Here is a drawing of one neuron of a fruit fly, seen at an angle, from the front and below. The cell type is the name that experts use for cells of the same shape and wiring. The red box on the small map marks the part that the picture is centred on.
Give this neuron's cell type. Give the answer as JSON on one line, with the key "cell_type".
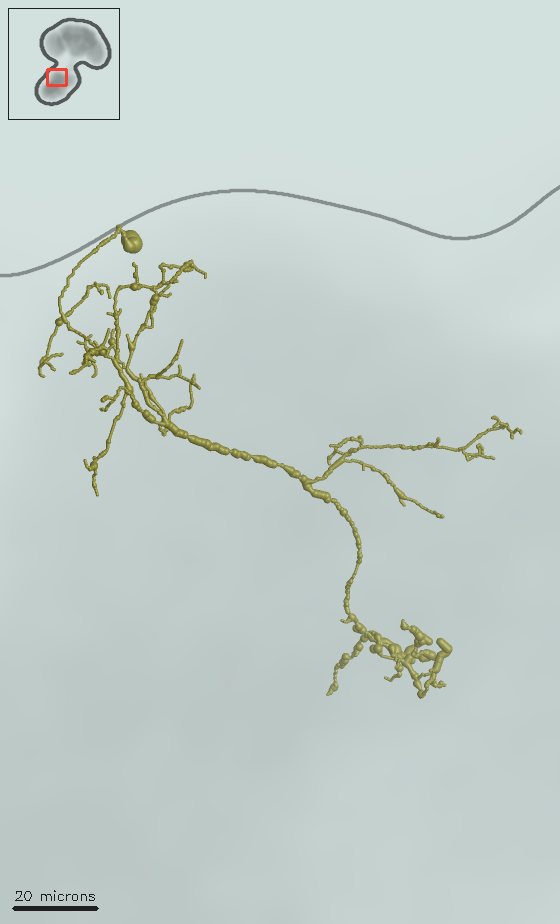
{"cell_type": "IN19A069_c"}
